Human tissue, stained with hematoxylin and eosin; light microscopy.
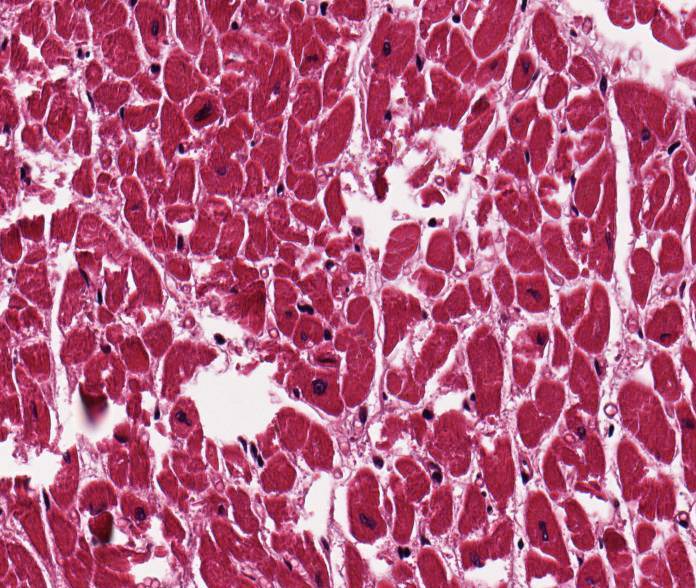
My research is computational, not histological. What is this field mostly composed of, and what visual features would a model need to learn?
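Myocardium is the tissue filling this field, as cardiac muscle fibres cut mostly in cross or oblique section. Decisive are the central position of the nucleus, wherever one is seen in a fibre, and the deep pink-red staining of the fibre cytoplasm throughout.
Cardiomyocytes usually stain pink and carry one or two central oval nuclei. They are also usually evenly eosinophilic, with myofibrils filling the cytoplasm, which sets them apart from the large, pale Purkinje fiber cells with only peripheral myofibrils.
Irregular empty white spaces separate groups of fibres across the field.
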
